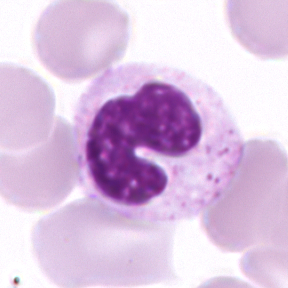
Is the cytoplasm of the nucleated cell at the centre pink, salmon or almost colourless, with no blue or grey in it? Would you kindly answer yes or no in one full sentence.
Yes, the cell's cytoplasm is pink or nearly colourless, without any blue or grey.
